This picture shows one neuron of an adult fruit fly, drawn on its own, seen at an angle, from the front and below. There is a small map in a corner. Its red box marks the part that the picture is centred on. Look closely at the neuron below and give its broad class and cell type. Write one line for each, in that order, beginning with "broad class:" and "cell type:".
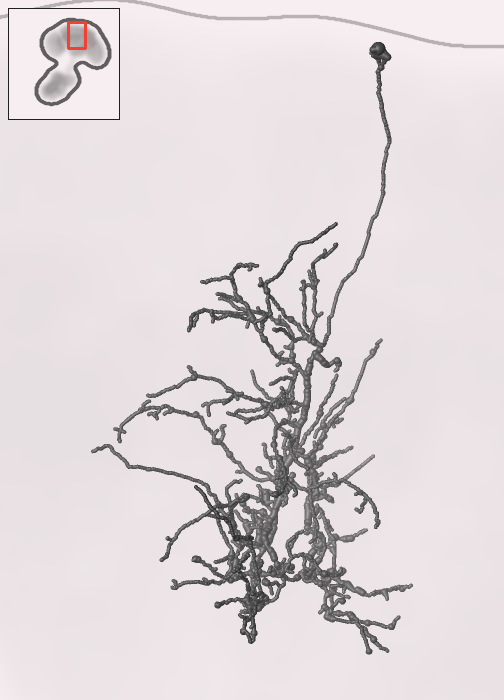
broad class: central-brain intrinsic neuron
cell type: IB025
